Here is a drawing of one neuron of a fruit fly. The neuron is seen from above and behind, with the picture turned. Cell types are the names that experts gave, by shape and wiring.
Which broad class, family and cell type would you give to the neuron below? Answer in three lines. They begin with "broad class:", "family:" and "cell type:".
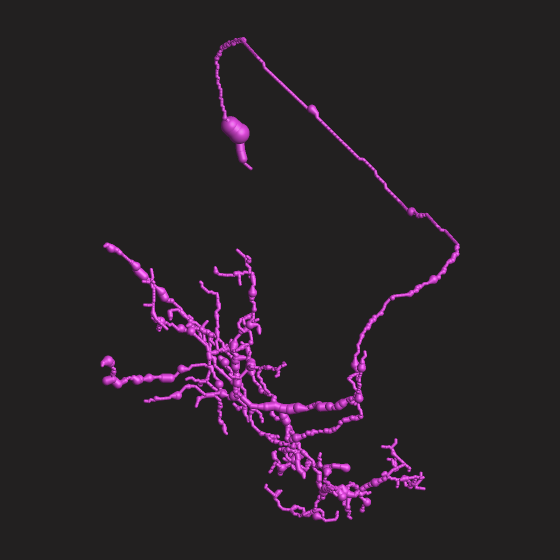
broad class: nerve-cord intrinsic neuron
family: hemilineage 02A
cell type: IN02A040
